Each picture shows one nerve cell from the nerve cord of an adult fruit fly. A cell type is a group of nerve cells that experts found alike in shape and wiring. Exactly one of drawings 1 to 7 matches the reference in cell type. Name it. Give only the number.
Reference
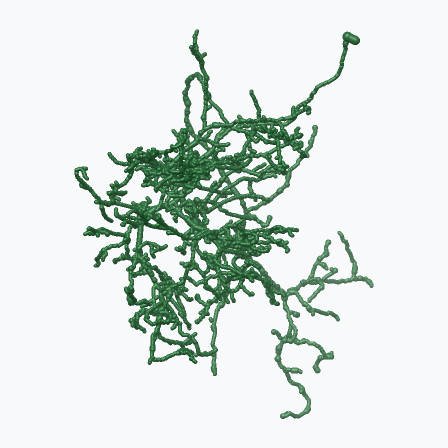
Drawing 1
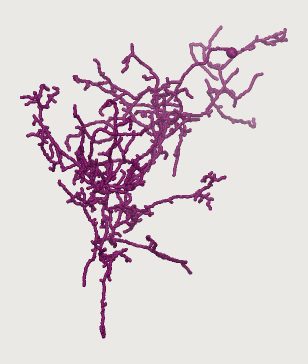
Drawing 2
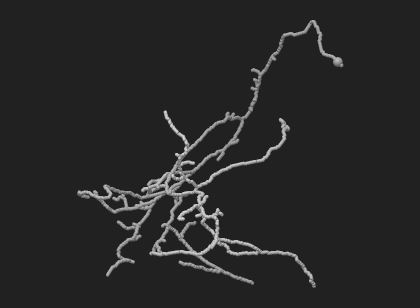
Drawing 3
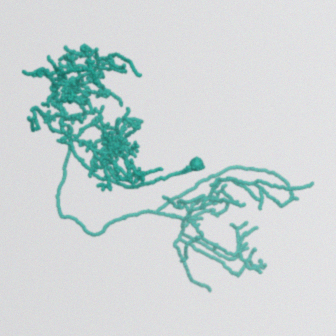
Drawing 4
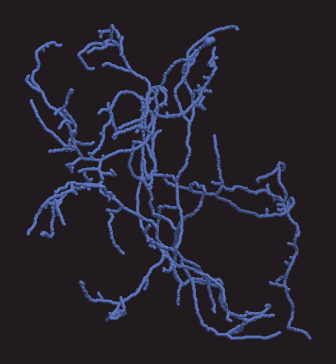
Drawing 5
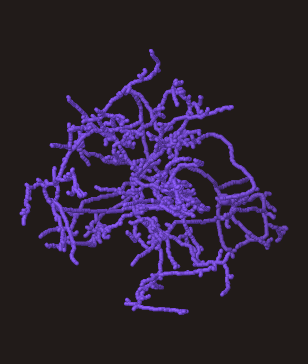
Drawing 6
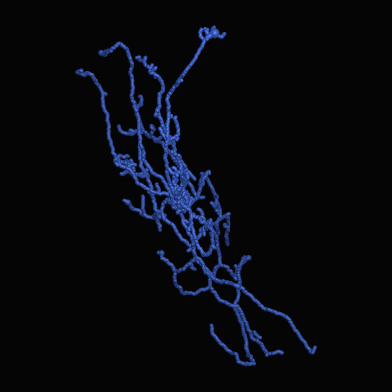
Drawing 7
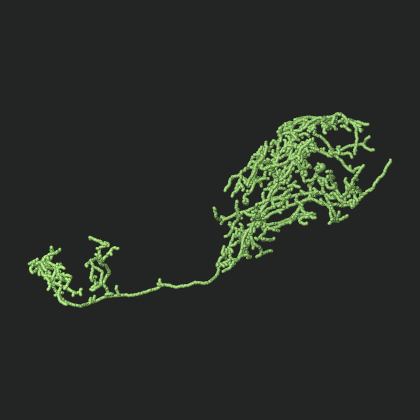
5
